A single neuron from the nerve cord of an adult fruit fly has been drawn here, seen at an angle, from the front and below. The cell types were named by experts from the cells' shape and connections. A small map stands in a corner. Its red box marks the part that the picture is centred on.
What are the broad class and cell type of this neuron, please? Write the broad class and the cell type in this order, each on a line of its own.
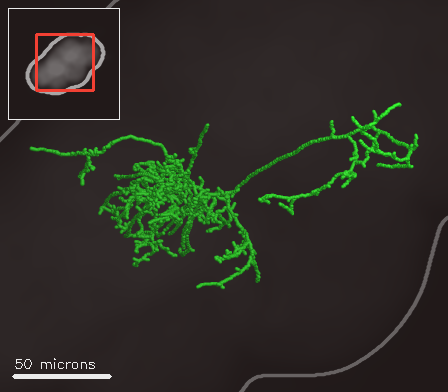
nerve-cord intrinsic neuron
INXXX159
